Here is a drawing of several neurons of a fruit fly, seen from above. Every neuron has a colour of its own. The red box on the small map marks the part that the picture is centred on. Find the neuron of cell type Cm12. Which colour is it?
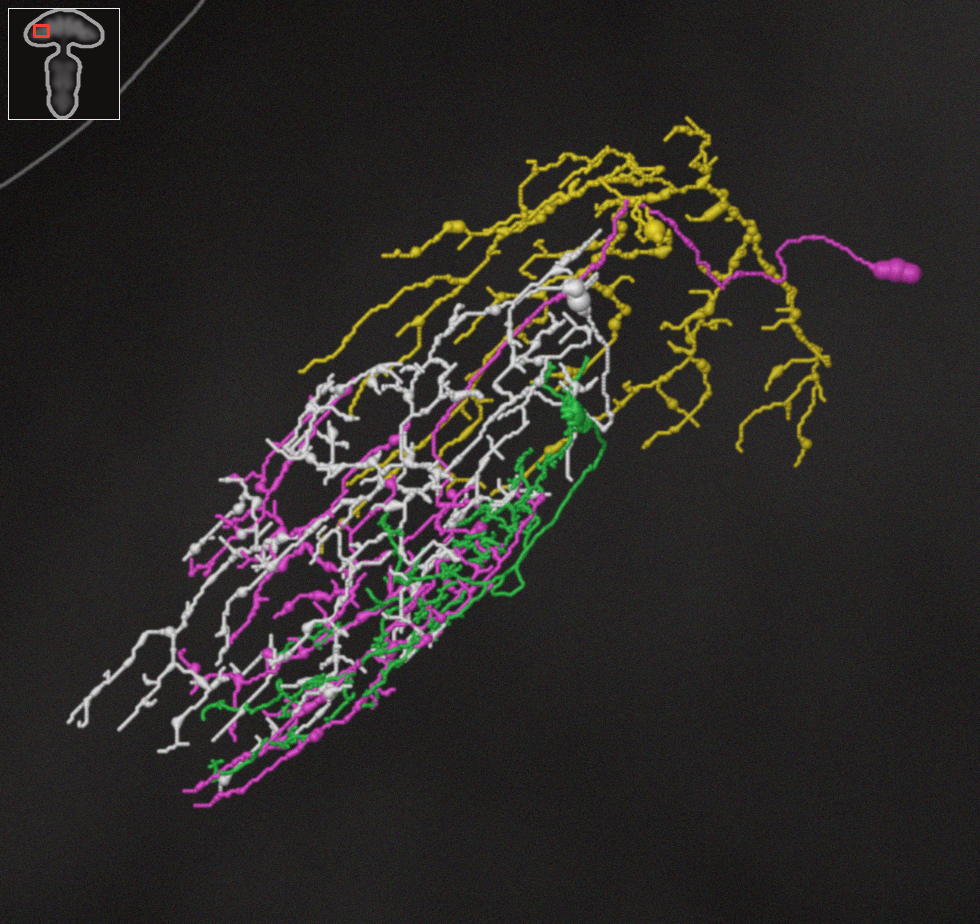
yellow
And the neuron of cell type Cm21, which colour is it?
white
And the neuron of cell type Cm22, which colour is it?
green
